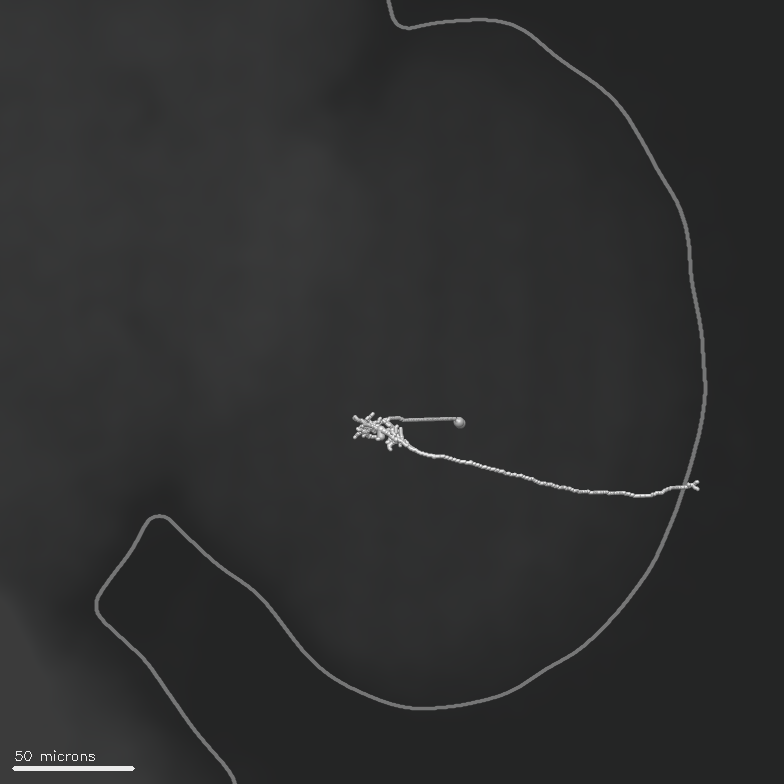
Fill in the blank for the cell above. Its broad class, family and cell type: optic-lobe intrinsic neuron; C; C3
